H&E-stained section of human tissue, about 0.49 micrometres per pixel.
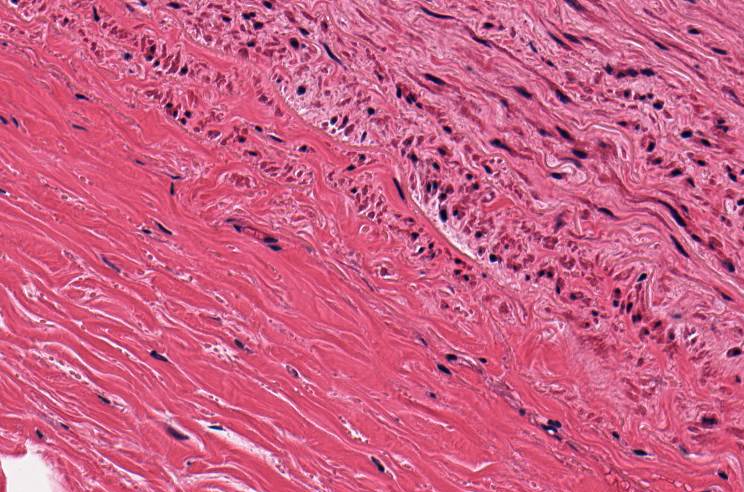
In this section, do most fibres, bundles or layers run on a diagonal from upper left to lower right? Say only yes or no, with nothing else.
Yes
